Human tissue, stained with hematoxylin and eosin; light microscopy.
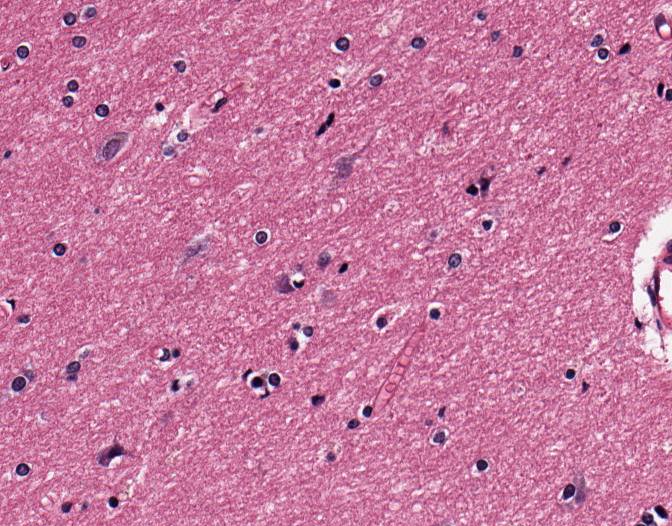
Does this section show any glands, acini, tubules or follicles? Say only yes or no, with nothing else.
No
